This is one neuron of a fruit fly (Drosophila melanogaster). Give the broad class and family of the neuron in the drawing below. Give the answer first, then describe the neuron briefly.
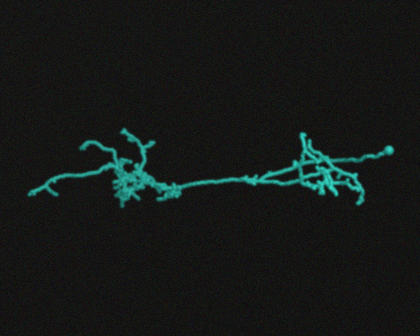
This is a nerve-cord intrinsic neuron. Its family is hemilineage 21A. Its cell body lies on the right of the picture. As drawn here it is more than twice as wide as it is tall.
